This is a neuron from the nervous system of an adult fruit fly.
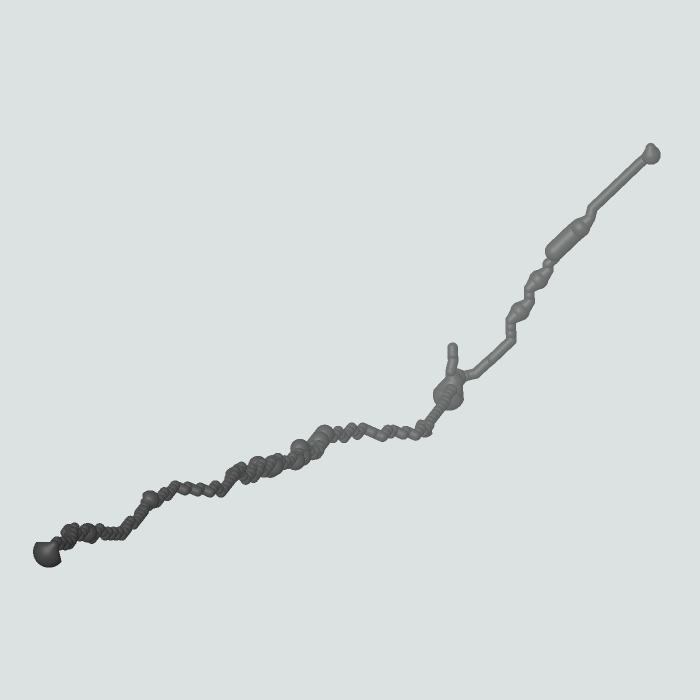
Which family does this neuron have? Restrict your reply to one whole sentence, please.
The family name for this neuron is class mechanosensory.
